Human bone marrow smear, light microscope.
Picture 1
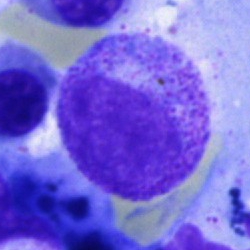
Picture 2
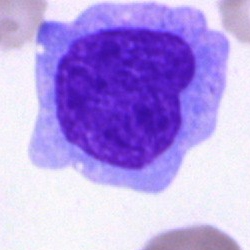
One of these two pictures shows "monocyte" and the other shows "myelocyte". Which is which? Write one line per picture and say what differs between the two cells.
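Picture 1 is a myelocyte. Numerous small reddish-purple granules are scattered through the cytoplasm.
Picture 2 is a monocyte. No distinct granules are visible in the cytoplasm.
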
